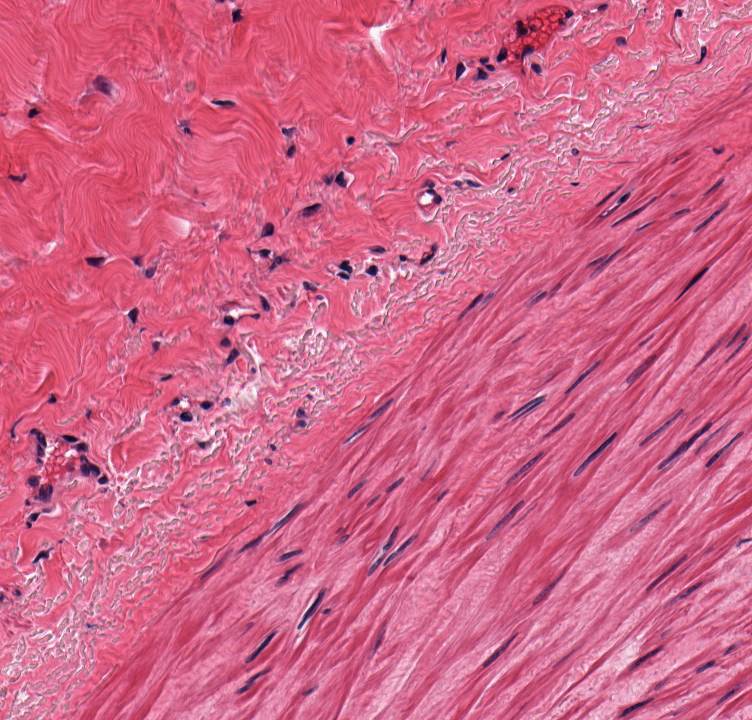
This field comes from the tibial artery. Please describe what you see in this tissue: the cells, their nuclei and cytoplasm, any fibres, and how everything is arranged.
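See the diagonal boundary running from lower left to upper right? It divides the field: dense connective tissue in the upper left, smooth muscle in the lower right. Down in that muscle, the fibres run parallel, obliquely from lower left to upper right, and their cells have elongated, cigar-shaped, dark blue nuclei lying along the fibres' length. Up in the collagen, small dark nuclei are scattered sparsely.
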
